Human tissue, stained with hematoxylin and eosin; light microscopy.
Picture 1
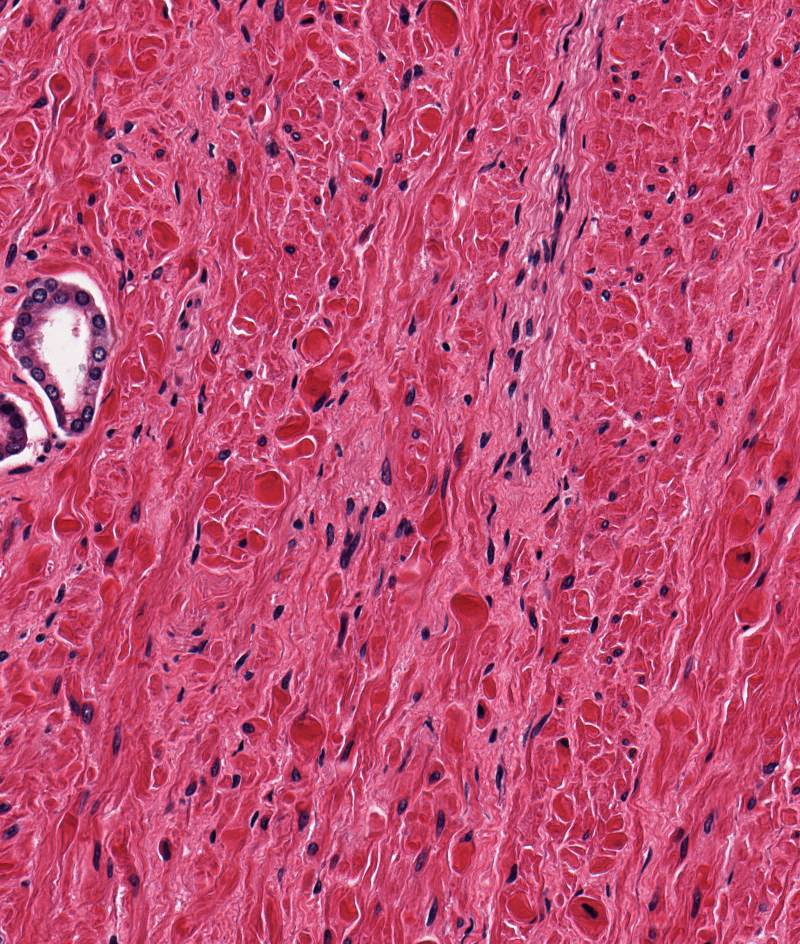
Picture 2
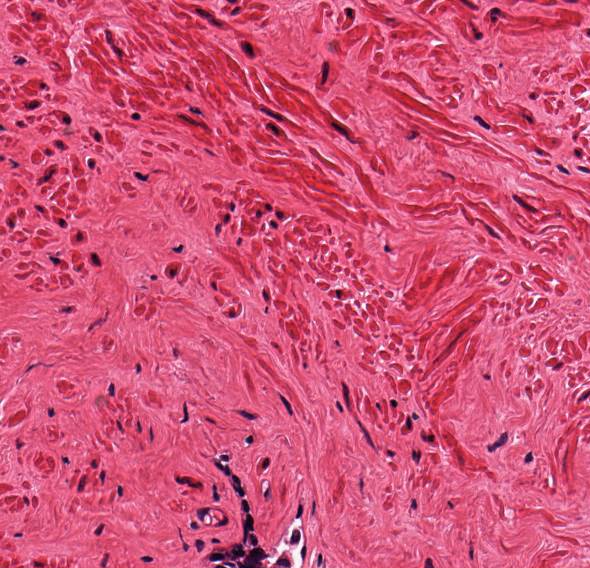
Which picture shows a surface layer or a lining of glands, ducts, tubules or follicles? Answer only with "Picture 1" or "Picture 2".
Picture 1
